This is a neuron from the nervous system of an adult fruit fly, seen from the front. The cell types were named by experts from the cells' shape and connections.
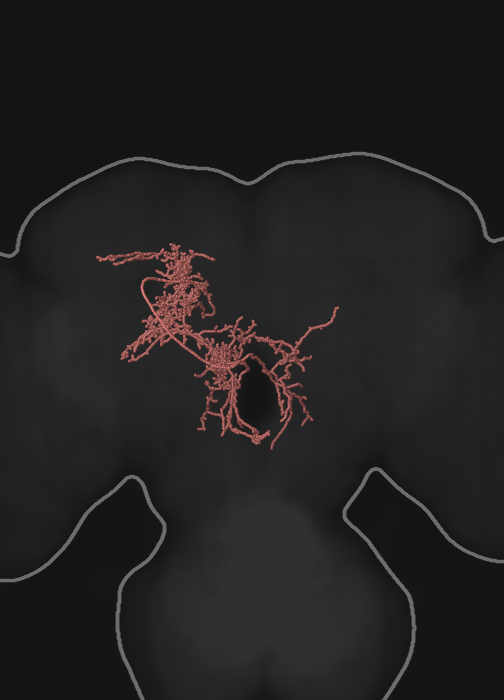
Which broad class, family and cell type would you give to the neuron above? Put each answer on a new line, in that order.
central-brain intrinsic neuron
hemilineage DM6_central2
CL336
